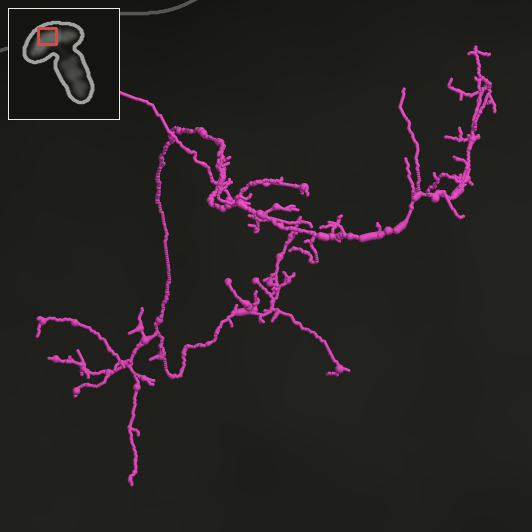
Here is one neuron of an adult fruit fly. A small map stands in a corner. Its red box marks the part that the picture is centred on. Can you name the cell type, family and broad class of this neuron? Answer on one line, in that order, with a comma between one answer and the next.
SMP731, hemilineage FLAa2, central-brain intrinsic neuron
